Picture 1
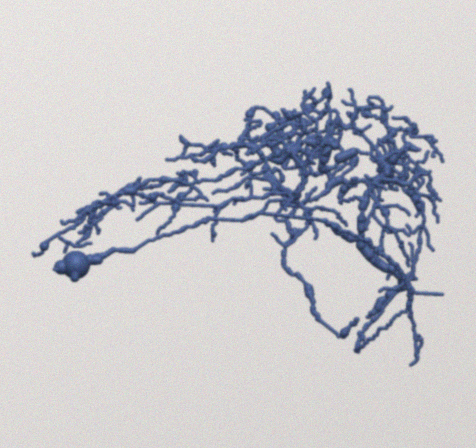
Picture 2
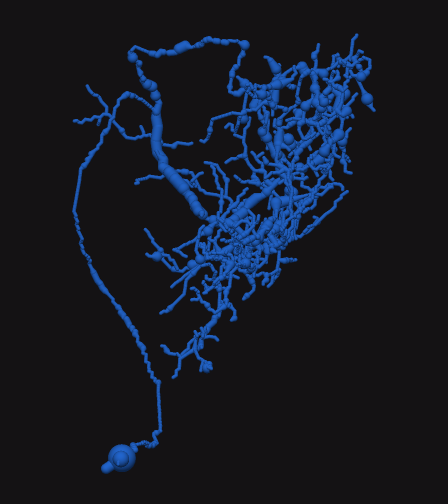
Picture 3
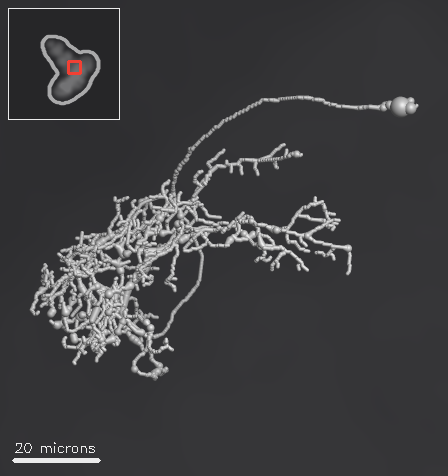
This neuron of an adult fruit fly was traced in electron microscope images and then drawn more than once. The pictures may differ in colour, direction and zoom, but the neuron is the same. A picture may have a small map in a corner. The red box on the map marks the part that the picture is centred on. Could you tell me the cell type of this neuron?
SLP252_b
